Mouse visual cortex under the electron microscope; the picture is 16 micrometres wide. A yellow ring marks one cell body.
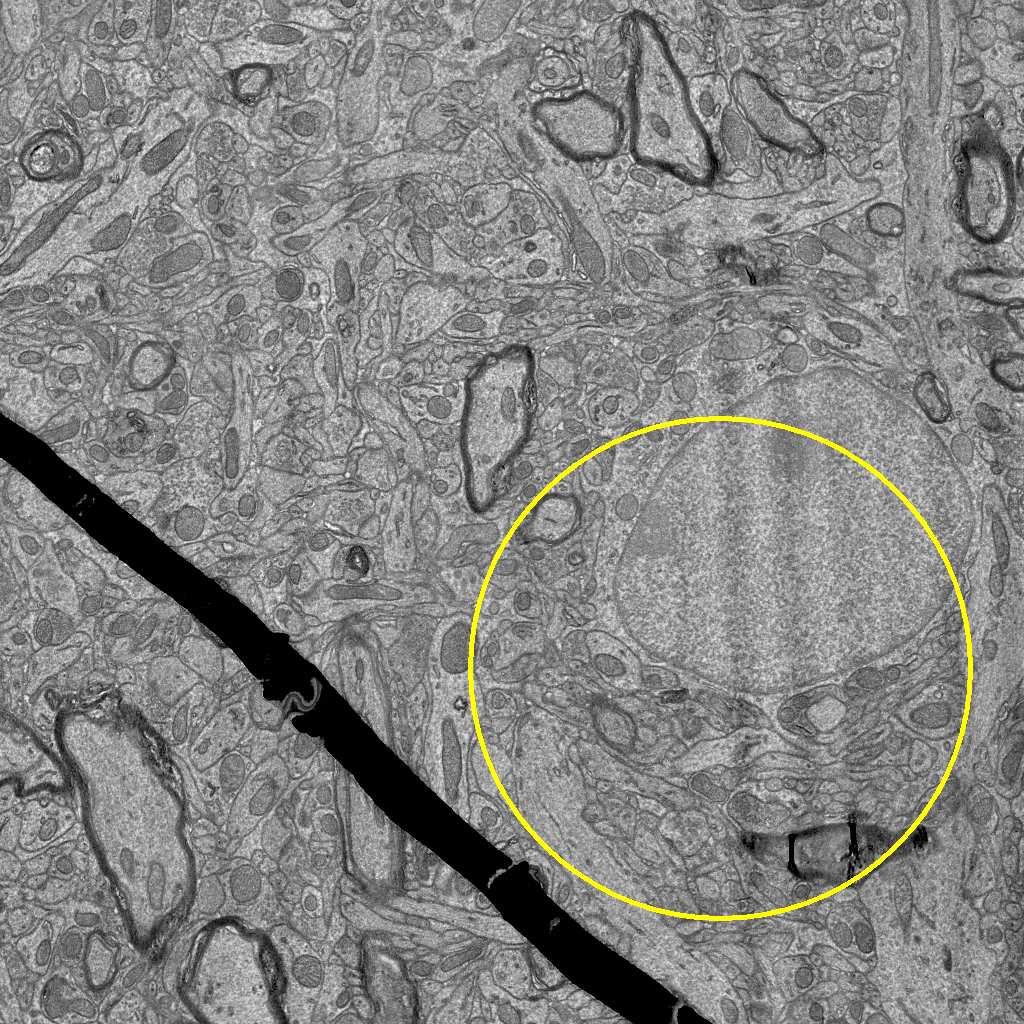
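Astrocyte. Its large, rounded nucleus shows its whole outline in the wider picture; the envelope runs smoothly, without deep infoldings, and no thick band of dark chromatin lines its inside. Beneath the nucleus is crowded neuropil with many small profiles containing mitochondria.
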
